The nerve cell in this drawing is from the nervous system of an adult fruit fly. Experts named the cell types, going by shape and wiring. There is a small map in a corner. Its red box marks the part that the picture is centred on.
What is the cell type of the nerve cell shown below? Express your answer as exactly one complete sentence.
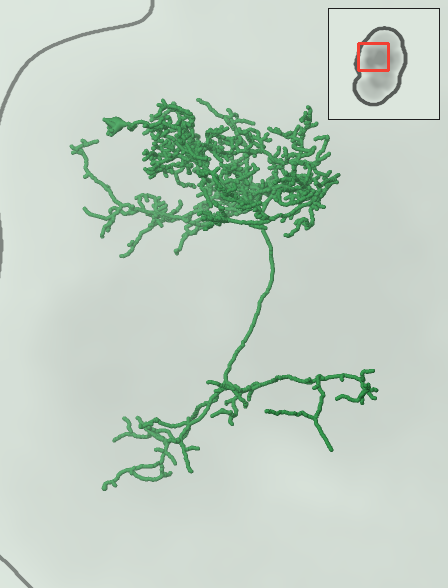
In terms of cell type, the nerve cell is IN07B008.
